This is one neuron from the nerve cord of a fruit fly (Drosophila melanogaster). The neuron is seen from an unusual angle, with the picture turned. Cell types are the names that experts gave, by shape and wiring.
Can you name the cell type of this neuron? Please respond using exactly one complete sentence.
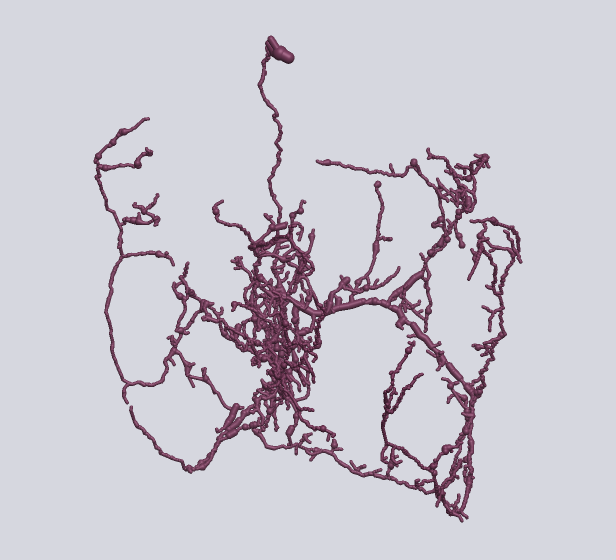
The neuron is a member of cell type IN19A027.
